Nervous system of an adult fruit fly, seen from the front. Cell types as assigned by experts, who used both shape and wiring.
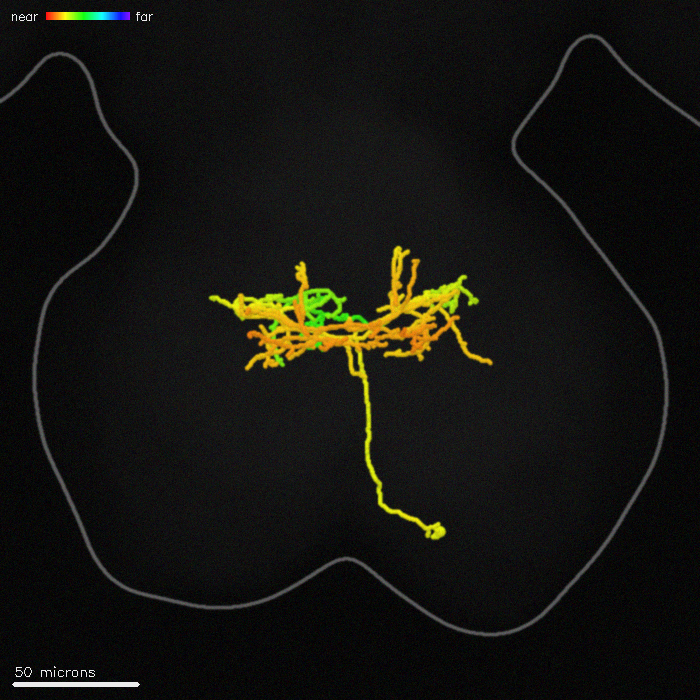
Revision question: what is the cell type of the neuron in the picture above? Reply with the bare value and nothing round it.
IN00A053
